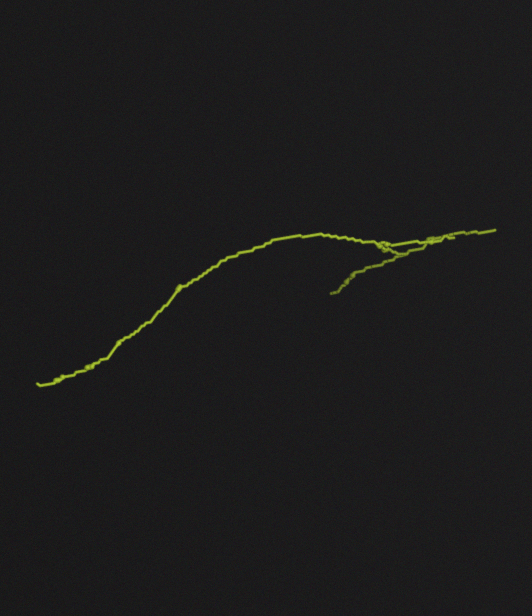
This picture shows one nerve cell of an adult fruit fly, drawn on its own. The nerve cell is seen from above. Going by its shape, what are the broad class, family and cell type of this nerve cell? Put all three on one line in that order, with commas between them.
sensory neuron entering the nerve cord, class gustatory, LgLG2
